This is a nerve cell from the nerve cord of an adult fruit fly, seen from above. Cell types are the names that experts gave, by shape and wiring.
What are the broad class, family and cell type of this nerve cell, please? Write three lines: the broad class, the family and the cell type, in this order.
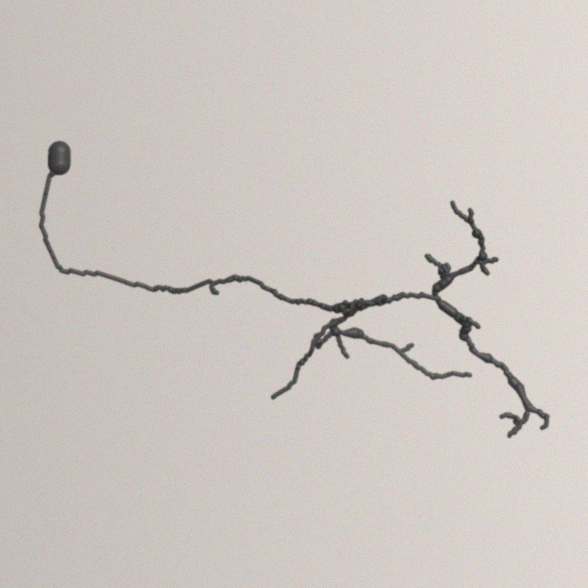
nerve-cord intrinsic neuron
hemilineage 13B
IN13B091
